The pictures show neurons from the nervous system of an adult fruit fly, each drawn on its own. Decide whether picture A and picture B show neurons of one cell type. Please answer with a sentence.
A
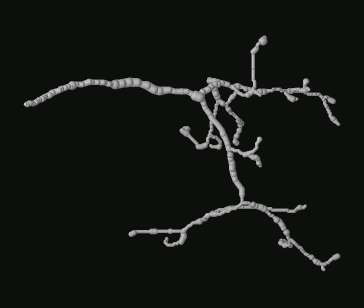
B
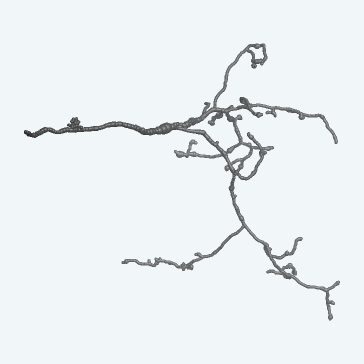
They are of the same cell type.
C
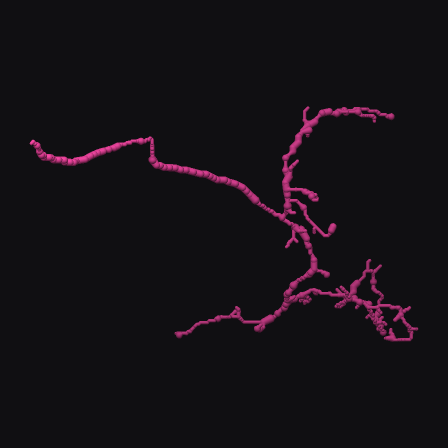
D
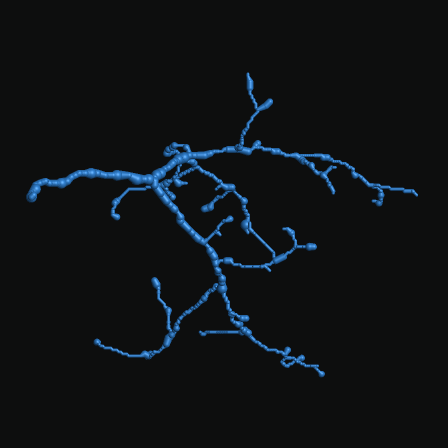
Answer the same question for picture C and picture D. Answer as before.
They are of different cell types.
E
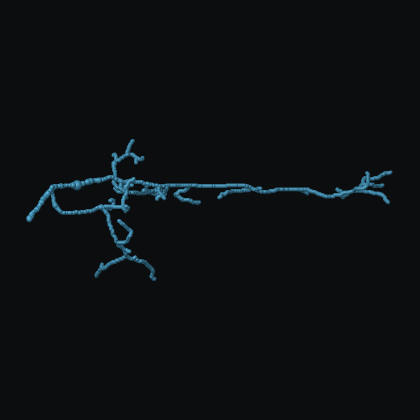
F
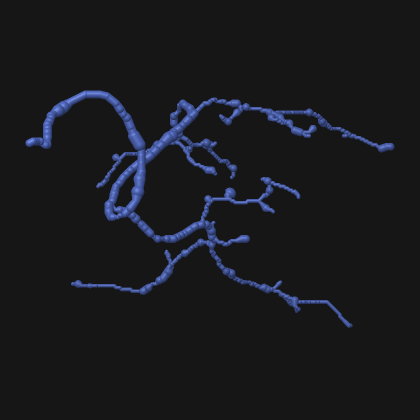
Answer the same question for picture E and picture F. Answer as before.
They are of different cell types.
